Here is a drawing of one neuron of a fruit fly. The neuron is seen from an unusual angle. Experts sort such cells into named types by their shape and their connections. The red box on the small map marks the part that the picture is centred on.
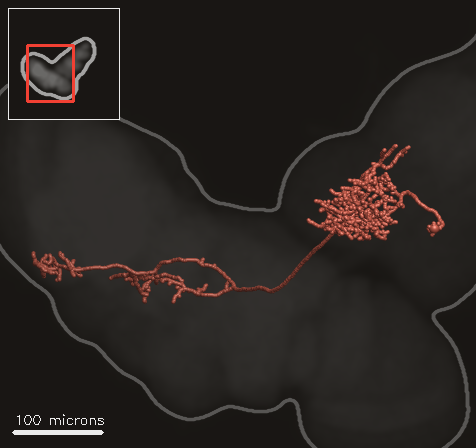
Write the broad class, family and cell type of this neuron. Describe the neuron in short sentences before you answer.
Its cell body lies on the right of the picture. From left to right in the picture it spans about 450 microns. Its broad class is ascending neuron. The family is hemilineage 06B. Its cell type is AN06B007.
